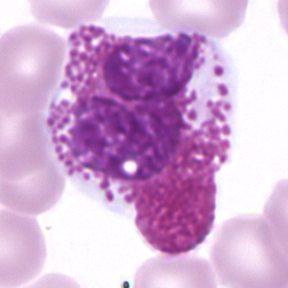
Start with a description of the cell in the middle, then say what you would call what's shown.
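Two large nuclear lobes lie one above the other, with dark purple, coarsely clumped chromatin. Between granules, cytoplasm is pale and nearly colourless, best seen at the upper right. A rounded, densely granule-packed bulge protrudes below the nucleus at the cell's bottom. It is an eosinophil.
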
